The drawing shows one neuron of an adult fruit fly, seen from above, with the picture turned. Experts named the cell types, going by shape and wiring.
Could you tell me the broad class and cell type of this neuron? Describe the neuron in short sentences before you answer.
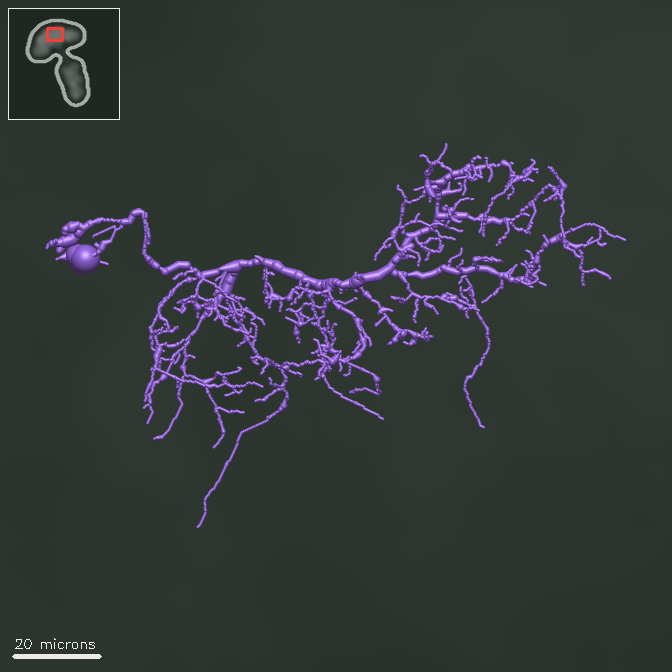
It lies in the brain. The cell body is on the left of the picture. The picture shows more than a hundred branch ends. It is a motor neuron of the brain. Its cell type is MN10.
